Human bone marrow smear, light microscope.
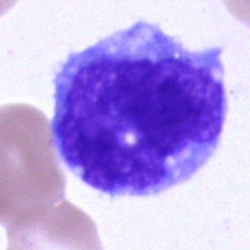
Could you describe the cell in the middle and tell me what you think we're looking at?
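Outline roughly round; edge uneven along the top. Chromatin dark purple, mottled, with denser clumps. Cytoplasm: no distinct granules seen. Small bright white spot over the lower middle of the nucleus. Name: monocyte.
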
